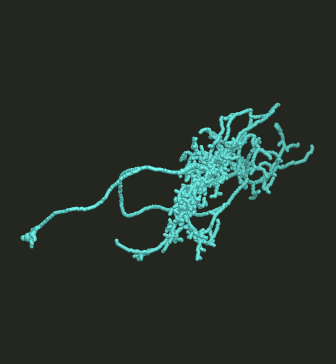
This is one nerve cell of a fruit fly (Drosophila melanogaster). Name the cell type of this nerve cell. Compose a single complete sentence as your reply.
It is LAL012 that is the cell type of the nerve cell.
